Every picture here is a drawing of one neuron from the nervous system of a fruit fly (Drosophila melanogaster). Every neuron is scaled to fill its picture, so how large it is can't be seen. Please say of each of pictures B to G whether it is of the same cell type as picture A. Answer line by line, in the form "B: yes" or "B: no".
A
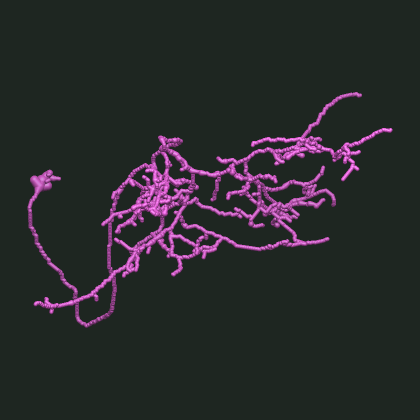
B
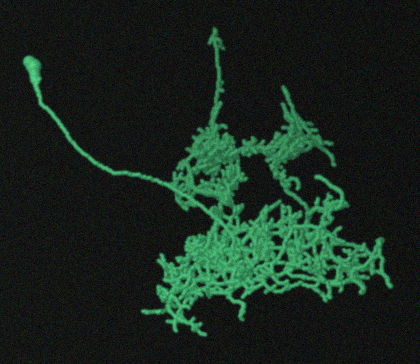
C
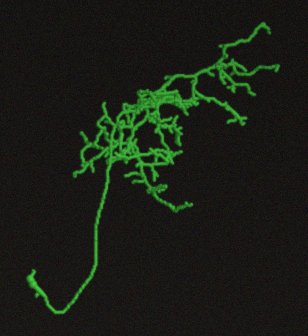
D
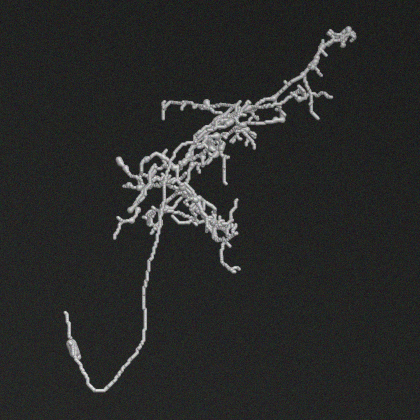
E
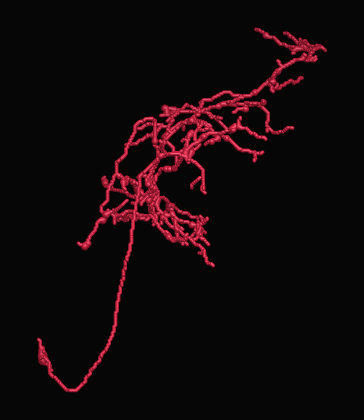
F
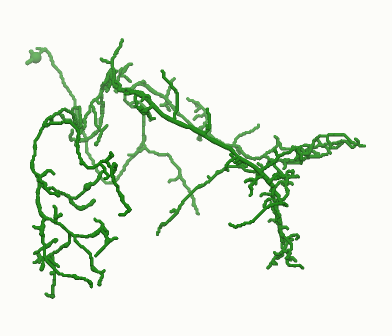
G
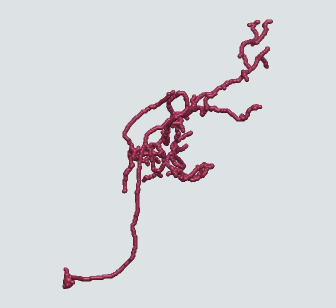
B: no
C: yes
D: yes
E: yes
F: no
G: yes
